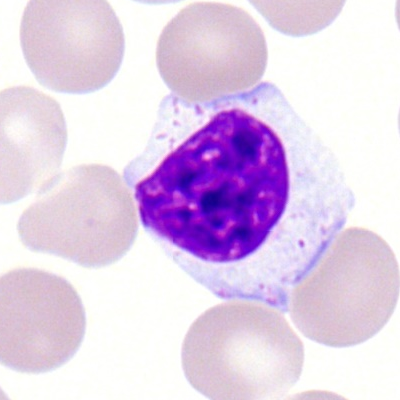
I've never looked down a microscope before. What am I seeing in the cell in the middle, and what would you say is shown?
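Toward the left side of the cell lies the nucleus, its chromatin dark purple and coarsely clumped. On the right of the nucleus the cytoplasm is abundant, forming a wide rim, and it is pale blue. This is a lymphocyte.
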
